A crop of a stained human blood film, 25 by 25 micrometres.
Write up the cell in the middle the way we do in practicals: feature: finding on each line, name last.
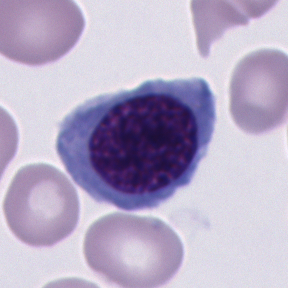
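Outline: irregular and angular, not round
Cell size: about 14 by 11 micrometres
Nucleus: oval, about 10 by 8 micrometres, edge unbroken and unindented
Proportion: nucleus fills about 60% of the cell's area
Chromatin: coarse dark purple clumps with paler spaces between
Cytoplasm: widest rim on the left side of the nucleus
Conclusion: normoblast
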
